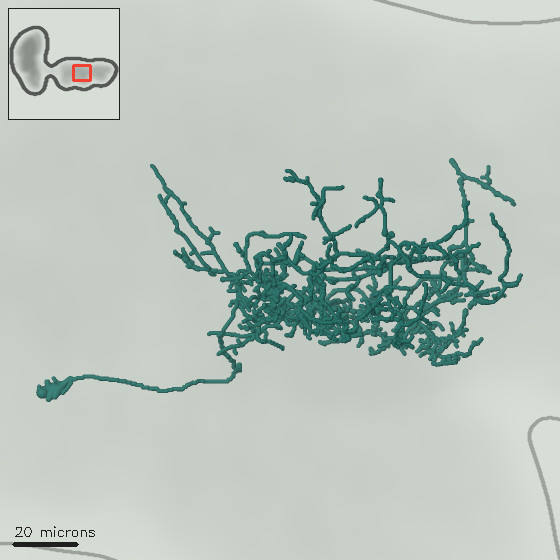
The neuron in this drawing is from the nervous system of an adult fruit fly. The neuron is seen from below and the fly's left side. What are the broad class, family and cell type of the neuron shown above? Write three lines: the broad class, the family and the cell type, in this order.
nerve-cord intrinsic neuron
hemilineage 14A
IN14A011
